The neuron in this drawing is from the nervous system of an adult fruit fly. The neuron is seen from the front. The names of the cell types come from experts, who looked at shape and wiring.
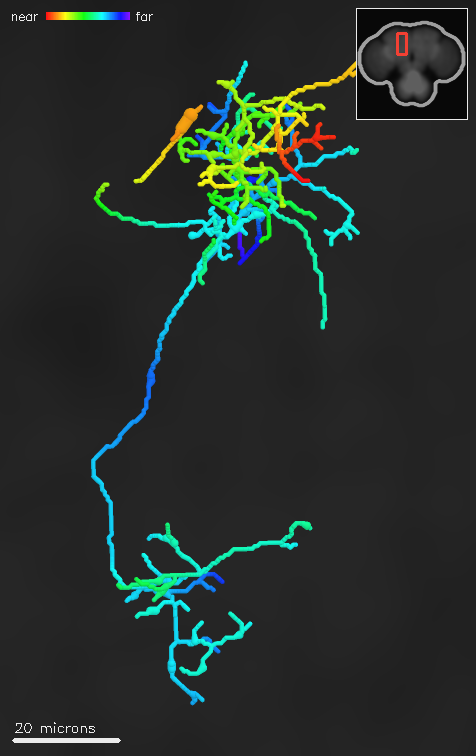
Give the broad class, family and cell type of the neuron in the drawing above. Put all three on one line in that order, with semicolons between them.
central-brain intrinsic neuron; hemilineage CREa2_ventral; LAL030_b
